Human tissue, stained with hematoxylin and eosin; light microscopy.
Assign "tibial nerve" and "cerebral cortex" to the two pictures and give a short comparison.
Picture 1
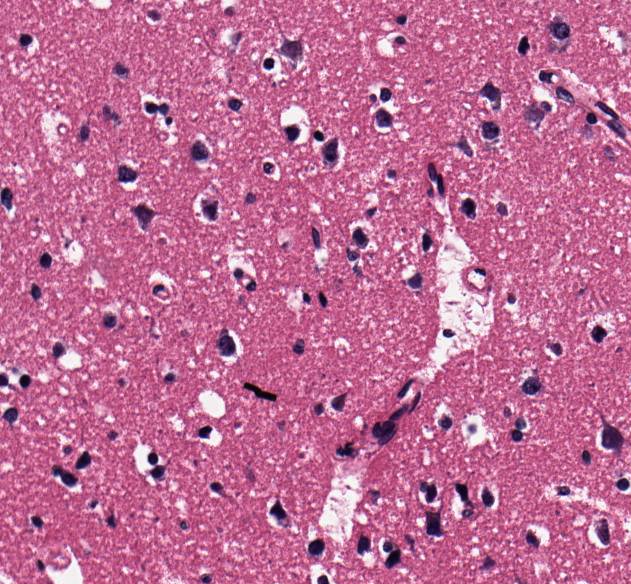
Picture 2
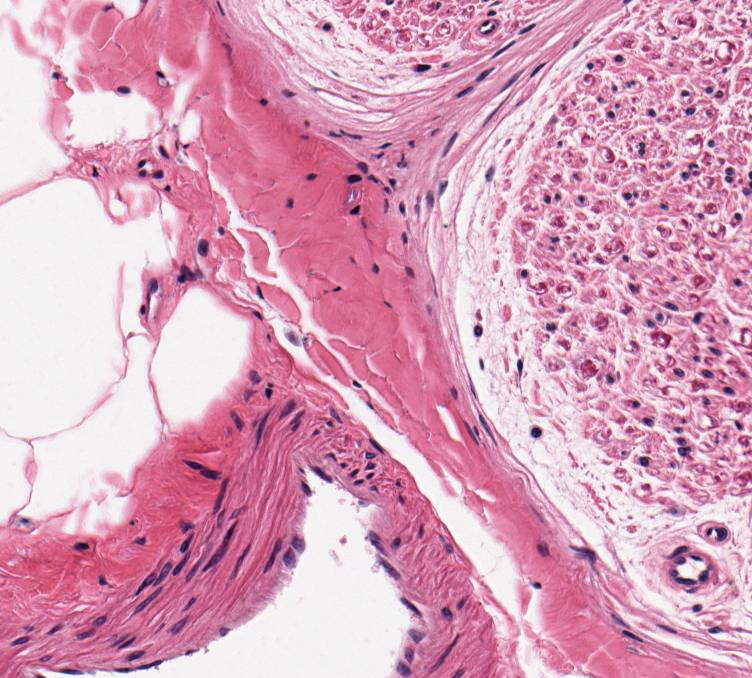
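Answer: picture 1 is cerebral cortex; picture 2 is tibial nerve. In the cerebral cortex, a fine-textured pink background peppered with small clear vacuoles fills the field, with cells scattered singly through it. Most are small cells with dark, round, densely stained nuclei and little visible cytoplasm; among them are larger angular cells with a rim of purplish-pink cytoplasm around a rounder nucleus, consistent with neurons. Many cell bodies sit in clear empty halos.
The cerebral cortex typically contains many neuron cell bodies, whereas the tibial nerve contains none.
In the tibial nerve, a large rounded bundle of fibres cut in cross-section occupies most of the right half, and the bundles at the right and top are wrapped by concentric pale layers holding flattened nuclei. A band of dense pink collagen with sparse spindle-shaped nuclei runs diagonally from upper centre-left toward lower right, split along its length by narrow empty clefts.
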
